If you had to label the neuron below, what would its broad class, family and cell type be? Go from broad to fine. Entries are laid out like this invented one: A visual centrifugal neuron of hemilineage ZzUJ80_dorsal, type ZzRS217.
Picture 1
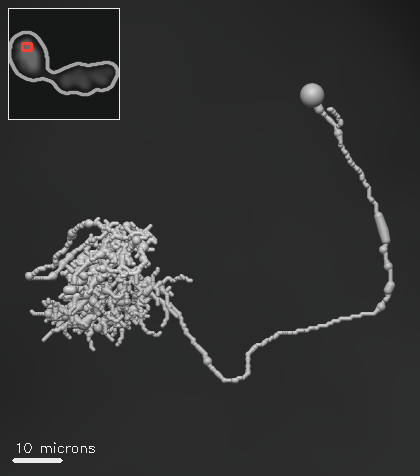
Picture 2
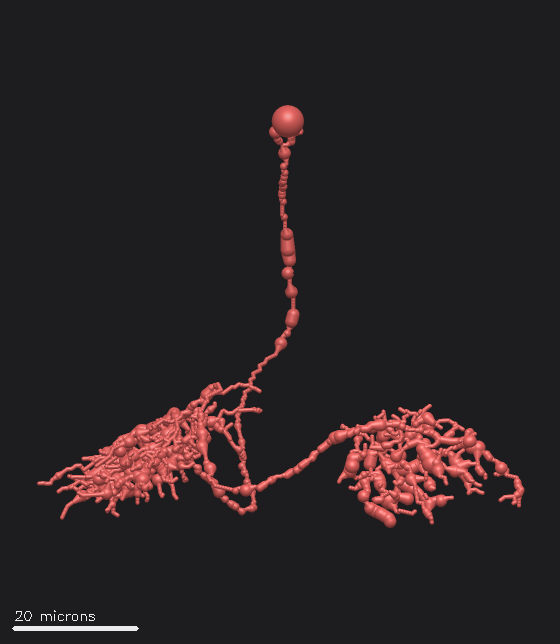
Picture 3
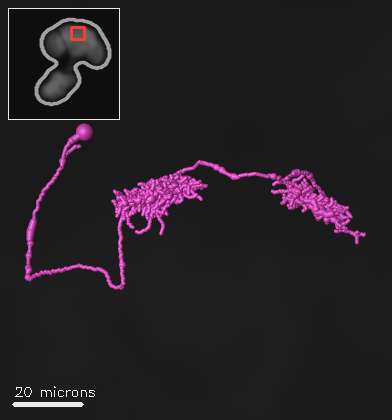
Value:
A central-brain intrinsic neuron of class CX, type hDeltaE.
